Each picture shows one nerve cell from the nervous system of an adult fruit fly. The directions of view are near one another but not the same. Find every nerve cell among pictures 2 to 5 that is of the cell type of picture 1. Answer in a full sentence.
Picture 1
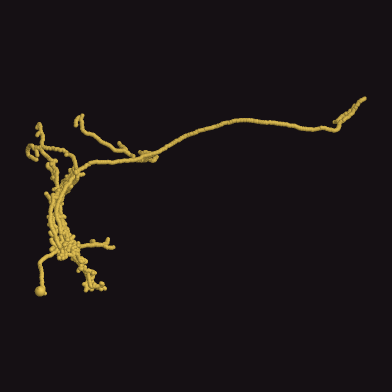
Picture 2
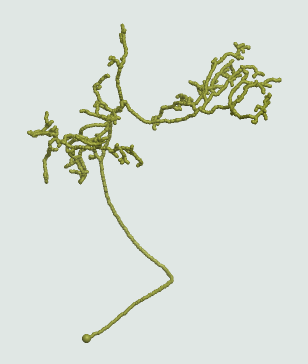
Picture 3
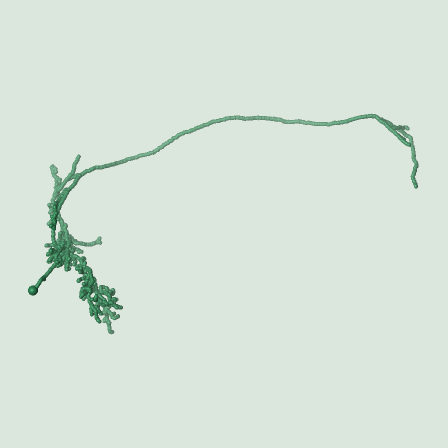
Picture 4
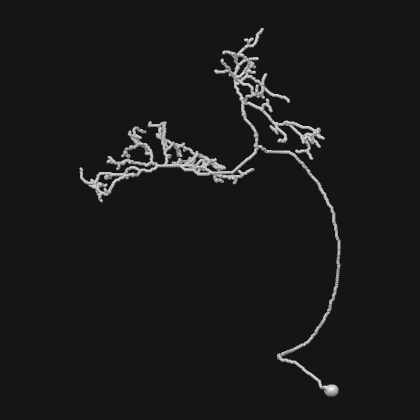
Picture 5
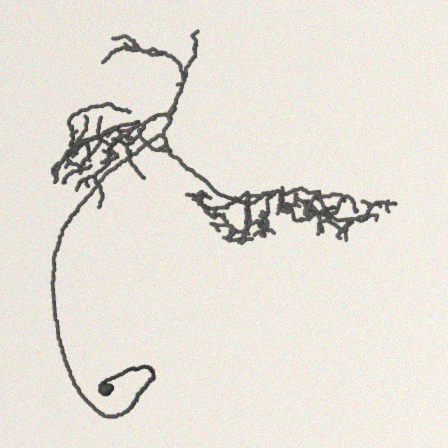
Picture 3 is of the same cell type.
